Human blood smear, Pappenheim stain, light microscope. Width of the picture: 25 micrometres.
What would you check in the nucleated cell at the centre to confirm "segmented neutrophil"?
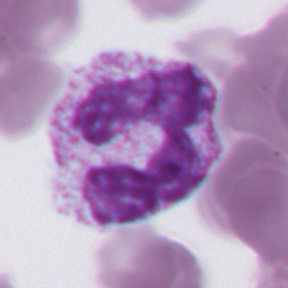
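Start with the cytoplasm of this segmented neutrophil: it is plentiful, on a pale pink background, and that fits.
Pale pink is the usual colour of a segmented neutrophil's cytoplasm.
Numerous pink-violet granules are scattered throughout it. The chromatin stains dense, dark purple and coarsely clumped, and the outline is roughly round with a slightly uneven edge.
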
